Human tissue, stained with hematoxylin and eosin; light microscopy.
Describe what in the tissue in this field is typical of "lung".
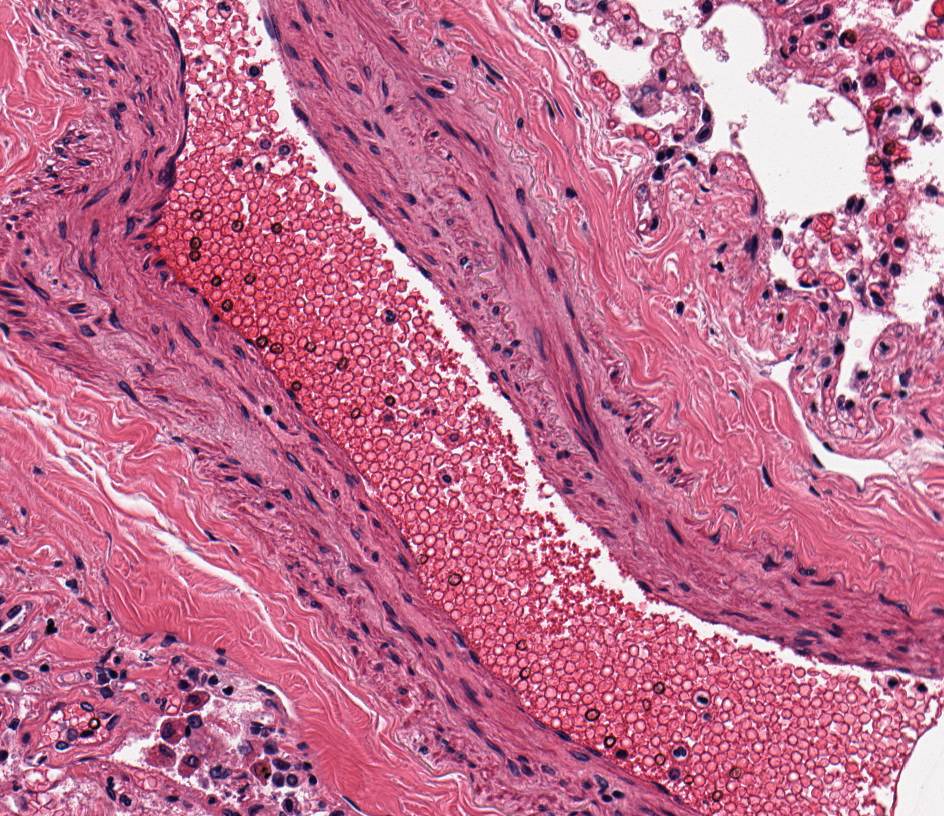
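This field is lung. First, the large vessel: it runs diagonally across the centre, from upper left to lower right, and its wall holds elongated spindle-shaped nuclei lying parallel to the vessel's long axis. Second, the lower left corner: a cluster of rounded cells with brown-tinged granular cytoplasm. Third, the upper right corner: open spaces divided by thin cellular septa that contain rounded cells.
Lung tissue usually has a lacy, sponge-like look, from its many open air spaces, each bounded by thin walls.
That upper right corner goes with this.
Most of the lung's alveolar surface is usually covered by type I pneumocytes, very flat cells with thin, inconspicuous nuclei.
The cells in these septa, by contrast, are rounded rather than very flat.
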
